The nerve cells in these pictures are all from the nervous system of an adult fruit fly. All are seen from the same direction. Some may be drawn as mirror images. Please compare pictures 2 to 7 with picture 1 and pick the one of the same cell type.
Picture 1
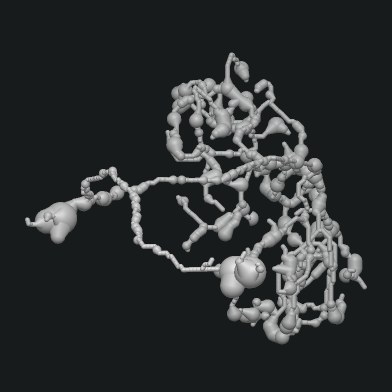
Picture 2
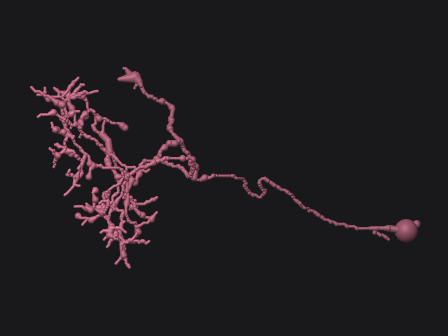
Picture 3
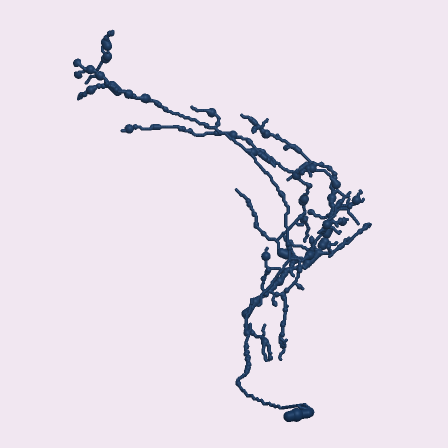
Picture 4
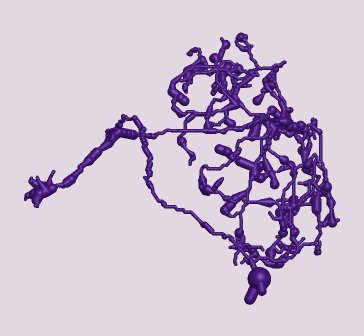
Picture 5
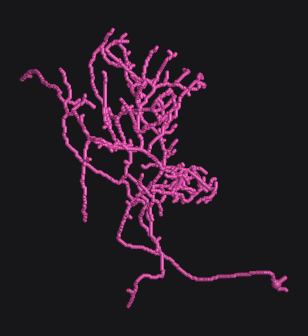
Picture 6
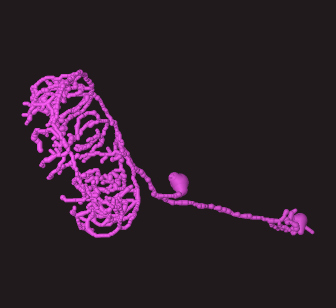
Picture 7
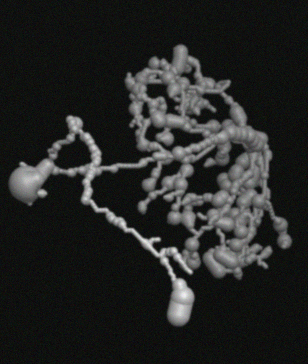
Picture 7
